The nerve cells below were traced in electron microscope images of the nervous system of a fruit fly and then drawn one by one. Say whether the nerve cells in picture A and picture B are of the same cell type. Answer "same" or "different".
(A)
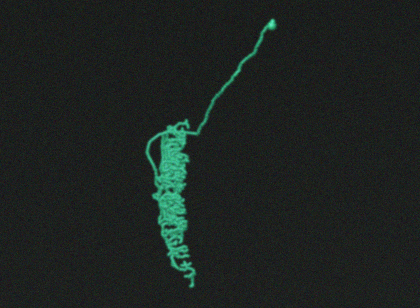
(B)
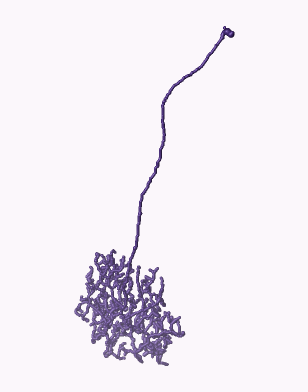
different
